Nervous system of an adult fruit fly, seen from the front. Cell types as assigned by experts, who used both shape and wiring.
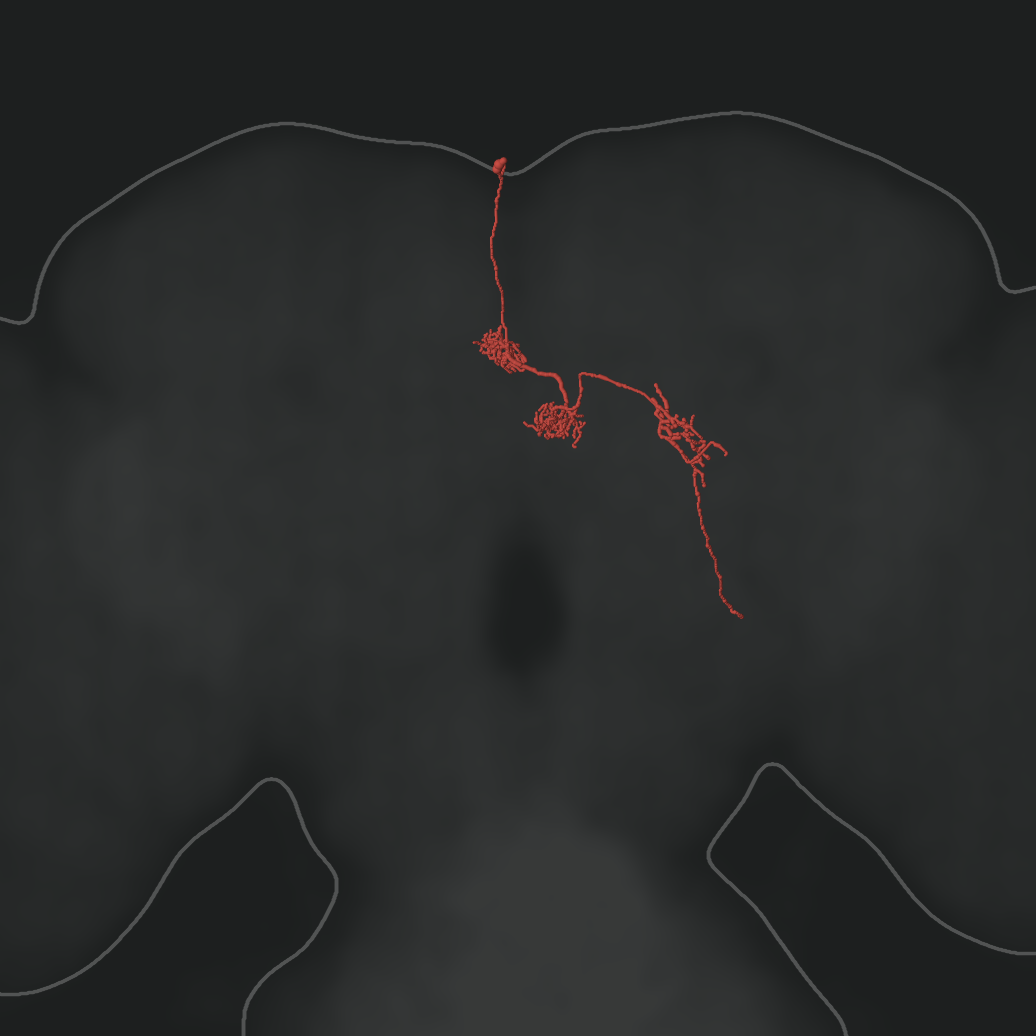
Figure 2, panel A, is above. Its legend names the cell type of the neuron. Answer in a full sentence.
The cell type is PFL1.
